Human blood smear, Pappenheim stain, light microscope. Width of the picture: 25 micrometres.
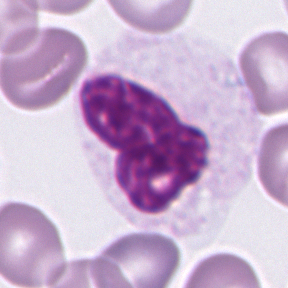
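Segmented neutrophil with a smooth, rounded outline. Its nucleus, folded into two overlapping lobes, sits towards the left side of the cell, leaving more cytoplasm on the right. The chromatin stains dark purple.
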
